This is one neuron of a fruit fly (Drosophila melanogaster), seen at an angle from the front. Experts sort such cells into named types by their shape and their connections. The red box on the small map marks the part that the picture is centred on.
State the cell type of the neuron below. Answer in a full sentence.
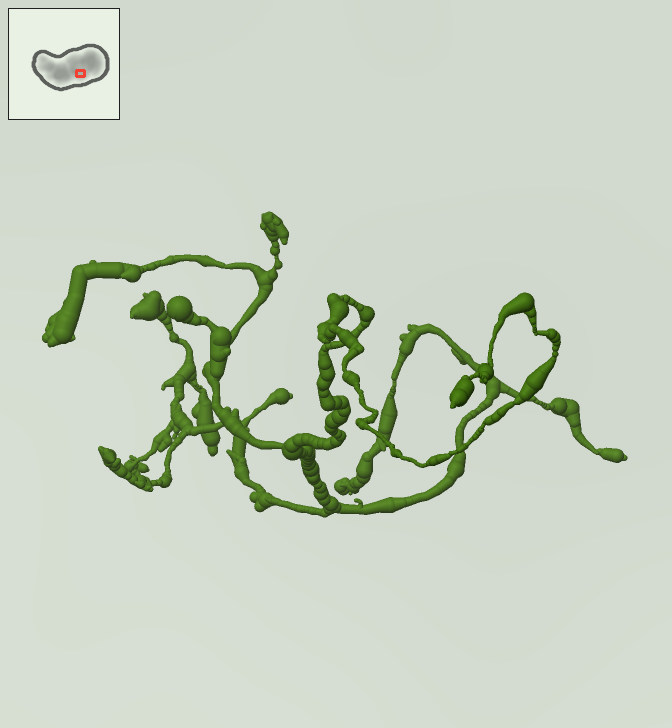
The cell type is ORN_VL1.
